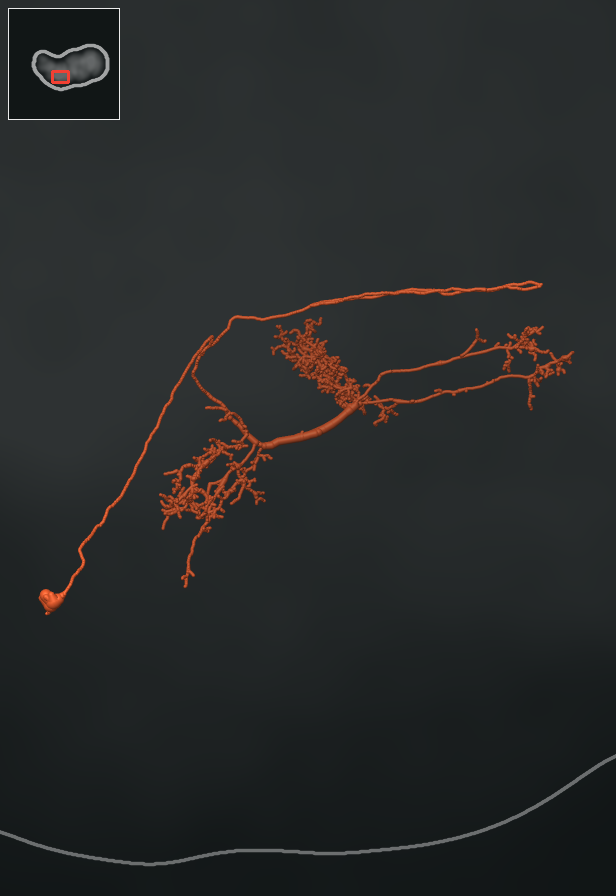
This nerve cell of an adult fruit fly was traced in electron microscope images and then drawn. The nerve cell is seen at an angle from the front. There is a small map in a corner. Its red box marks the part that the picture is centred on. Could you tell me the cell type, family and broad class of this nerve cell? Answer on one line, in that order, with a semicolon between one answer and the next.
TmY14; TmY; visual projection neuron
